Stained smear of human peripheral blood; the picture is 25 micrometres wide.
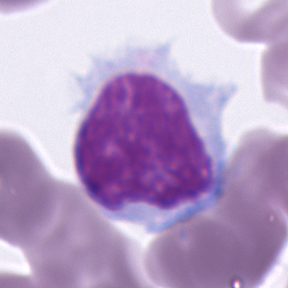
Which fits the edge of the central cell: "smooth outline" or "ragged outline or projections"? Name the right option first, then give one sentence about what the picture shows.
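Ragged outline or projections. The cytoplasm edge bears many fine, hair-like projections, most plentiful along the top and right.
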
